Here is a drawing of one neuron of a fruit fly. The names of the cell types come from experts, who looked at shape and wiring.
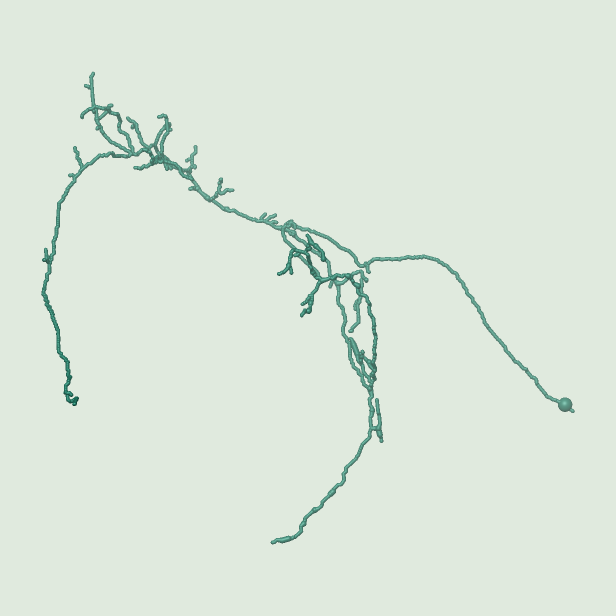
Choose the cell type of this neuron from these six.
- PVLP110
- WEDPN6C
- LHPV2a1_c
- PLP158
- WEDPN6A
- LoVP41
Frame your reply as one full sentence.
The neuron belongs to cell type WEDPN6C.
